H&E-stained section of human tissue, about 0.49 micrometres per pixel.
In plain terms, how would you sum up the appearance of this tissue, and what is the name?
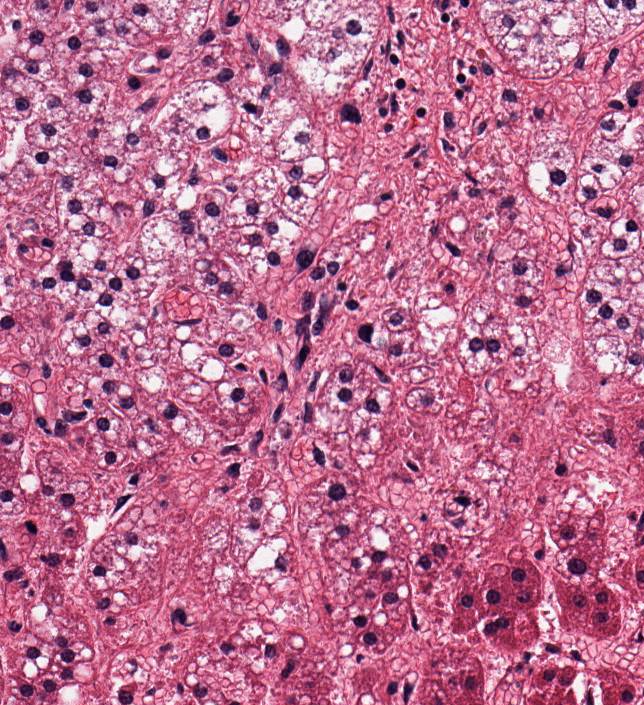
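Notice the large polygonal cells, grouped in nests and cords separated by thin pink septa across the field. Most have pale cytoplasm full of many small clear bubbly vacuoles, with small, round, dark central nuclei. No gland lumens or tubular spaces appear. This is adrenal gland.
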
